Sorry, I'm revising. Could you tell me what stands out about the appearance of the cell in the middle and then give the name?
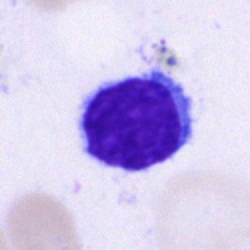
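Chromatin stains a dense, dark purple throughout the nucleus. Cytoplasm forms a narrow rim, widest on the right side. No cytoplasmic granules are seen. The cell outline is slightly irregular and fuzzy. The cell is a lymphocyte.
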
